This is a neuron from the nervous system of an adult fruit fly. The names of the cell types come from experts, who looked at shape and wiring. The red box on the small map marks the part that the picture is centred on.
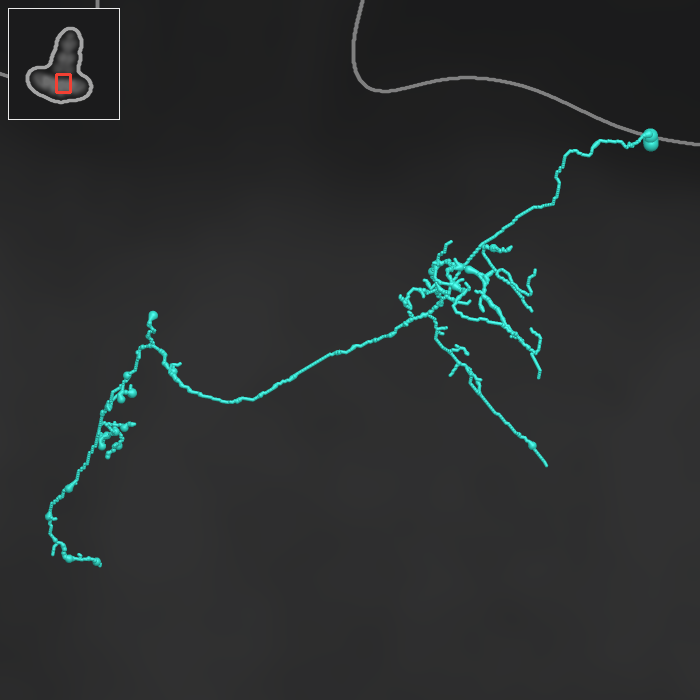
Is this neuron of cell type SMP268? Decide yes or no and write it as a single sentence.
No, this neuron is of another type and not of cell type SMP268.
